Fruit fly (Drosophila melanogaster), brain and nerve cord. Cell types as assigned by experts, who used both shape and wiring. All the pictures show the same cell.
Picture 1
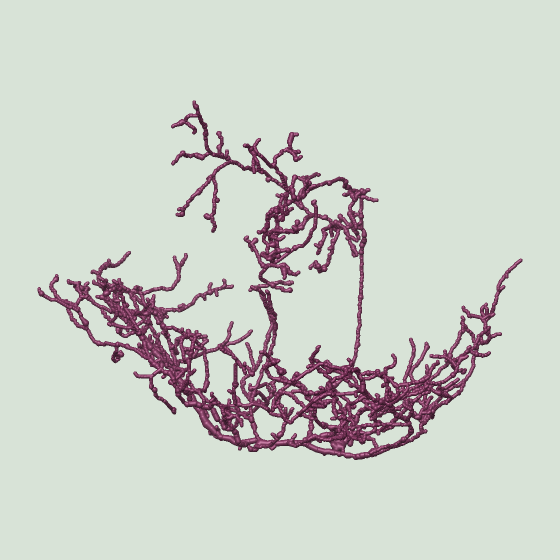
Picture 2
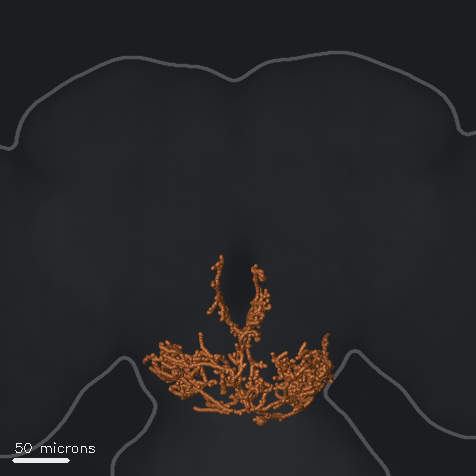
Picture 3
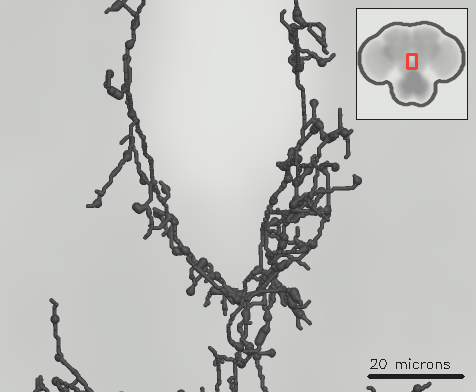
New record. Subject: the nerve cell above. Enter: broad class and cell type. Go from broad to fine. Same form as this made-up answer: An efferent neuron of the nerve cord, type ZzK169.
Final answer: A central-brain intrinsic neuron, type GNG505.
